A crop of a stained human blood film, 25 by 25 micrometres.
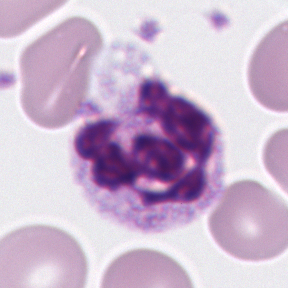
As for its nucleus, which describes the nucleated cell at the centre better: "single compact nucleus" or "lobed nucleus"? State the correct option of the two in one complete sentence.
What this cell has is a nucleus split into lobes.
